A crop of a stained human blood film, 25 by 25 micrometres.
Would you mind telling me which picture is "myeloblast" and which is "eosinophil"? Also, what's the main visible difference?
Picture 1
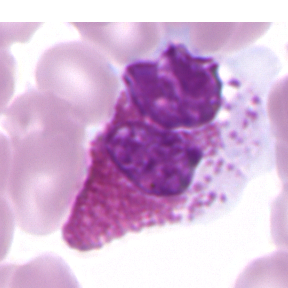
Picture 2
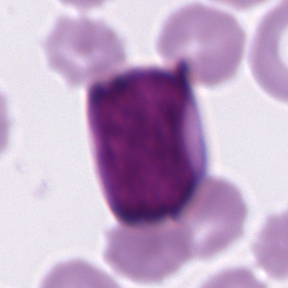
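Eosinophil: picture 1. Myeloblast: picture 2. Outline: picture 1 is irregular and tapers to a point at the lower left; picture 2 is roughly rectangular, with fairly straight sides and blunt corners.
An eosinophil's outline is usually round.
Nucleus: picture 2 has a single unlobed mass filling almost the whole cell, and neither picture shows a distinct nucleolus.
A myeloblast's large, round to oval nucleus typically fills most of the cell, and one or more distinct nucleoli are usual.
Chromatin: picture 1's is dark purple and coarsely clumped.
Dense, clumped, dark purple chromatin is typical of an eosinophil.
Cytoplasm: picture 1 is packed with coarse pinkish-purple granules, with loose granules scattered outside on its right; picture 2's shows mainly as a narrow pale lilac crescent on the right.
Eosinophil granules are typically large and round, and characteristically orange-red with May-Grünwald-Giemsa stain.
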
